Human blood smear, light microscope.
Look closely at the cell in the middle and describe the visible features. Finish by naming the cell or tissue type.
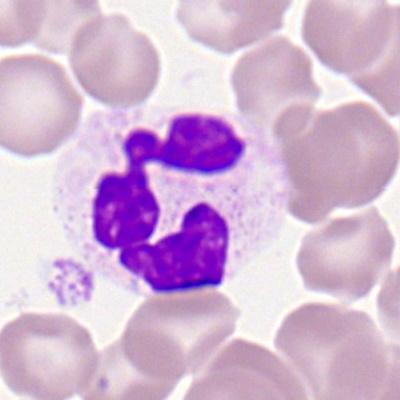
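This cell has a roughly round, smooth outline. Its nucleus is divided into several separate lobes, and no nucleoli are visible within it. Small, fine lilac granules lie scattered through the cytoplasm. This is a segmented neutrophil.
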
